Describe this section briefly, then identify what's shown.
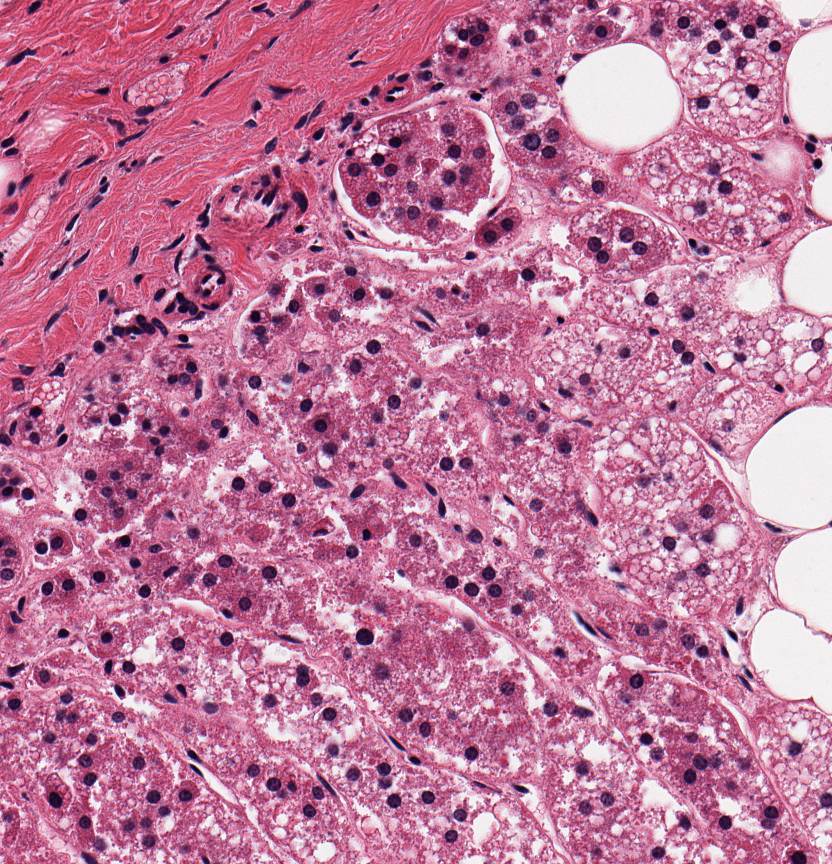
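Cells are arranged in cords and nests, divided by thin septa with flat, elongated nuclei. Towards the right, cells have pale cytoplasm packed with many small clear vacuoles, while those in the lower and left parts have denser, granular pink-purple cytoplasm with few vacuoles. Round empty adipocytes border the right edge. This section is adrenal gland.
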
